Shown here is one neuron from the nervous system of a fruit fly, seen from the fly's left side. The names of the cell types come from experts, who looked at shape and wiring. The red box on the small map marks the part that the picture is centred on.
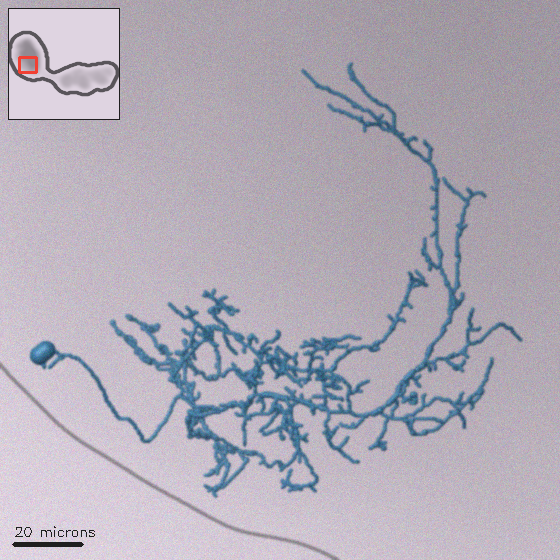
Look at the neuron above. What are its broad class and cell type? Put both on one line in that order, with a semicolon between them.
central-brain intrinsic neuron; GNG205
